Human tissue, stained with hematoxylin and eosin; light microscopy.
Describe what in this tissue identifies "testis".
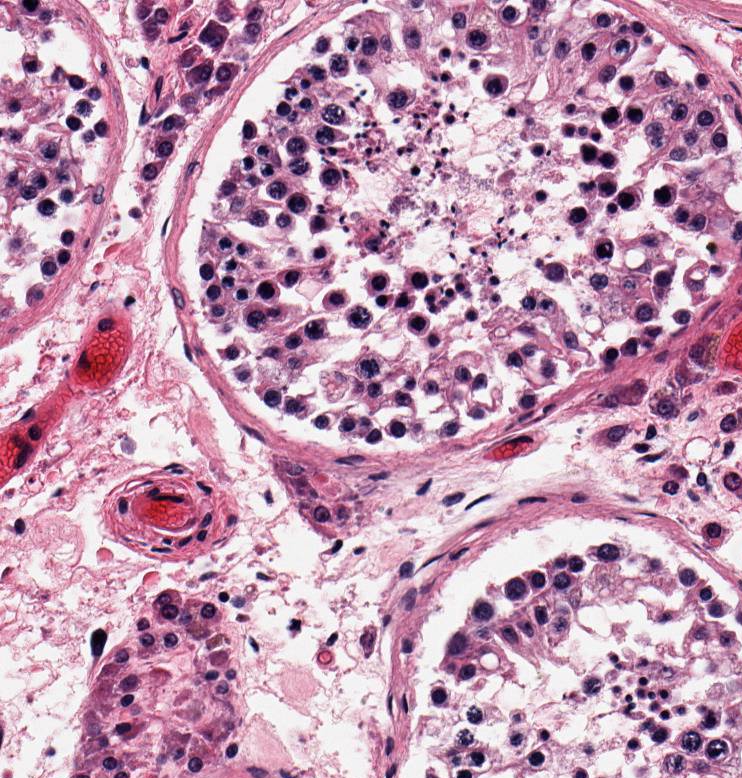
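This tissue is testis. The field is filled mainly by rounded tubules cut across, the largest occupying the upper centre and right. A thin, layered band of pink fibrous tissue with flattened, spindle-shaped nuclei bounds each tubule. The tubules are lined by many layers of rounded cells, not by a single layer.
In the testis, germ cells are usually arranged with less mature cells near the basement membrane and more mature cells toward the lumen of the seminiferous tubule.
In the upper tubule, small cells with dense, dark, round nuclei gather toward the centre, away from the wall; this difference between wall and centre agrees with that usual arrangement.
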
